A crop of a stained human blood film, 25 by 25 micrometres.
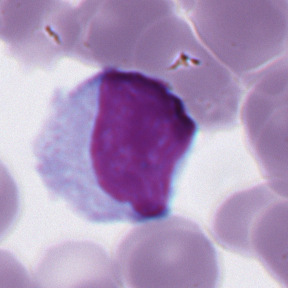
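Typical lymphocyte, centre of a stained human peripheral blood smear. Nucleus single, unlobed, somewhat angular in outline. Chromatin deep reddish-purple. Cytoplasm a broad crescent on the left of the nucleus, with only fine, faint lilac stippling.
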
